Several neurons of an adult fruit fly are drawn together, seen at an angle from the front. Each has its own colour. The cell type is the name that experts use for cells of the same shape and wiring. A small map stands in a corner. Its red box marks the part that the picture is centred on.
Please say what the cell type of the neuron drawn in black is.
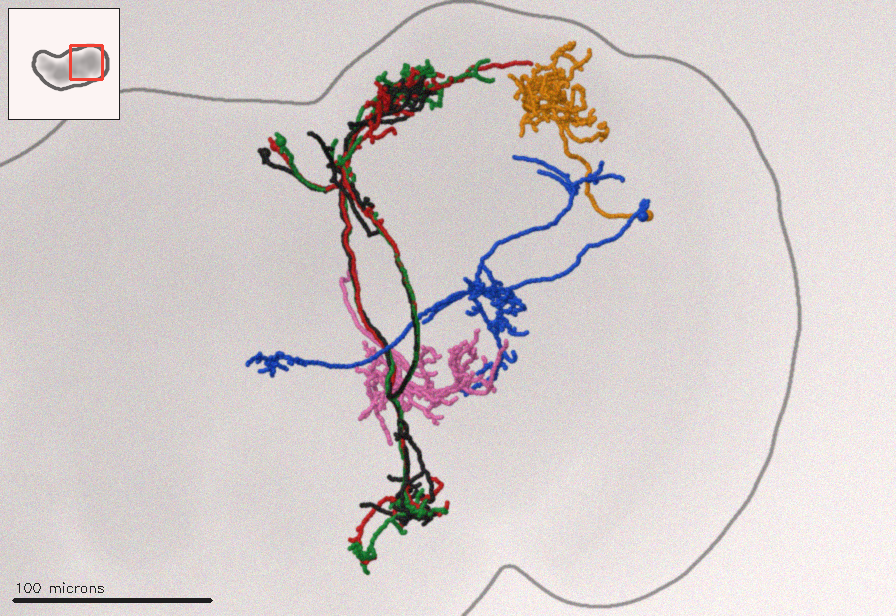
CB1949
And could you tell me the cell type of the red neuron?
SMP307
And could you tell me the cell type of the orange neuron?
LHAV2k10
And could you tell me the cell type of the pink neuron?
WED152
